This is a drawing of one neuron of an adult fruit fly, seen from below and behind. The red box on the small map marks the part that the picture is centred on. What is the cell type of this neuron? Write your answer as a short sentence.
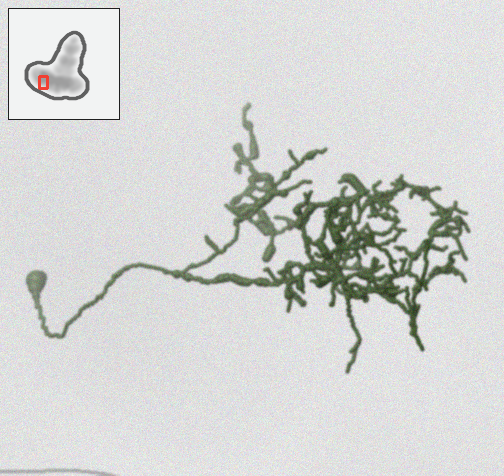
The cell type is WED065.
